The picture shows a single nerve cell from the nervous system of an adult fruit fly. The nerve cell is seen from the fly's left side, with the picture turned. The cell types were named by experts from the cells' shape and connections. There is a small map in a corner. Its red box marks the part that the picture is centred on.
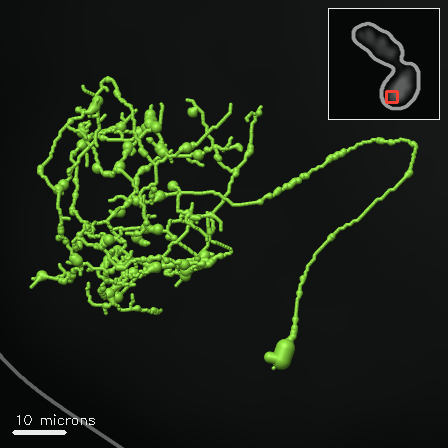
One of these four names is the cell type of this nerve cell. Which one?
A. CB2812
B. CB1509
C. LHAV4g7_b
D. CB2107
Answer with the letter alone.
B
